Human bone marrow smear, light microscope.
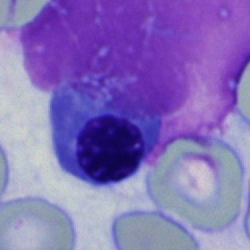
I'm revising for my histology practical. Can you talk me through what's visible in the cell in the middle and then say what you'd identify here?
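Look first at the nucleus: it lies off-centre, towards the lower part of the cell, and you will find no nucleolus in it. Now turn to the cytoplasm, which is deep blue and shows no visible granules. This cell is an erythroblast.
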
